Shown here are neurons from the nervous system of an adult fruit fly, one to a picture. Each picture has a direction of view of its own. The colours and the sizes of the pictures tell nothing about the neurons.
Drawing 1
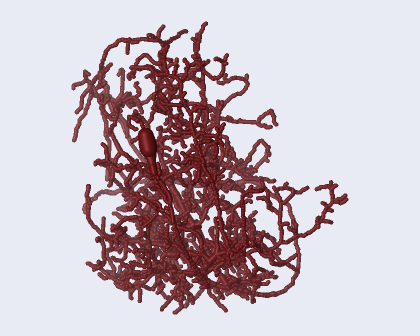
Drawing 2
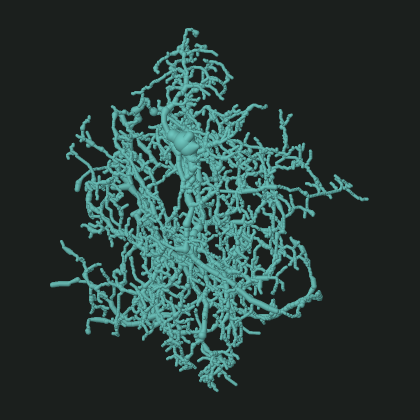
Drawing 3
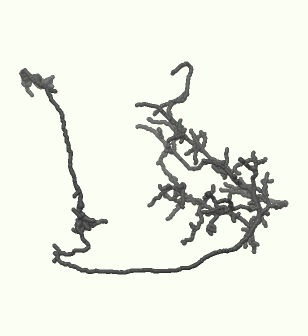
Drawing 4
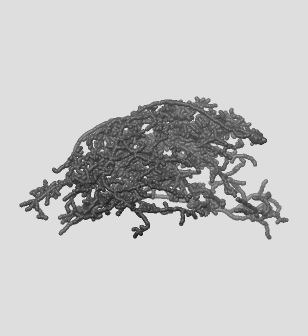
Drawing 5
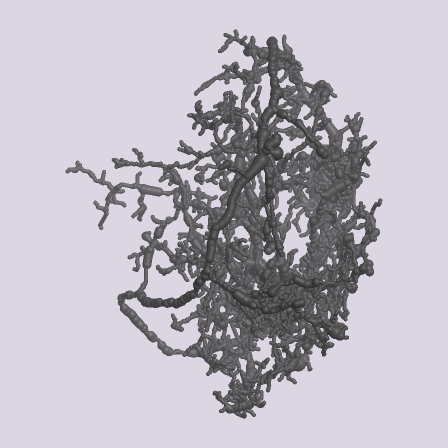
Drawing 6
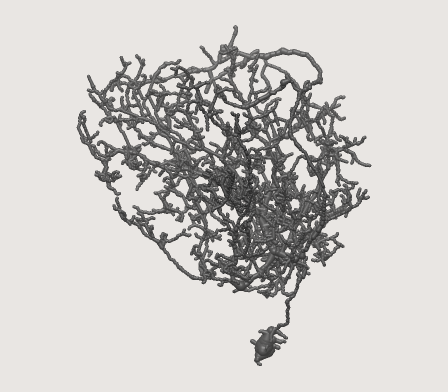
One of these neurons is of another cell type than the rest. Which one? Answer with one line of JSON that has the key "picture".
{"picture": 3}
